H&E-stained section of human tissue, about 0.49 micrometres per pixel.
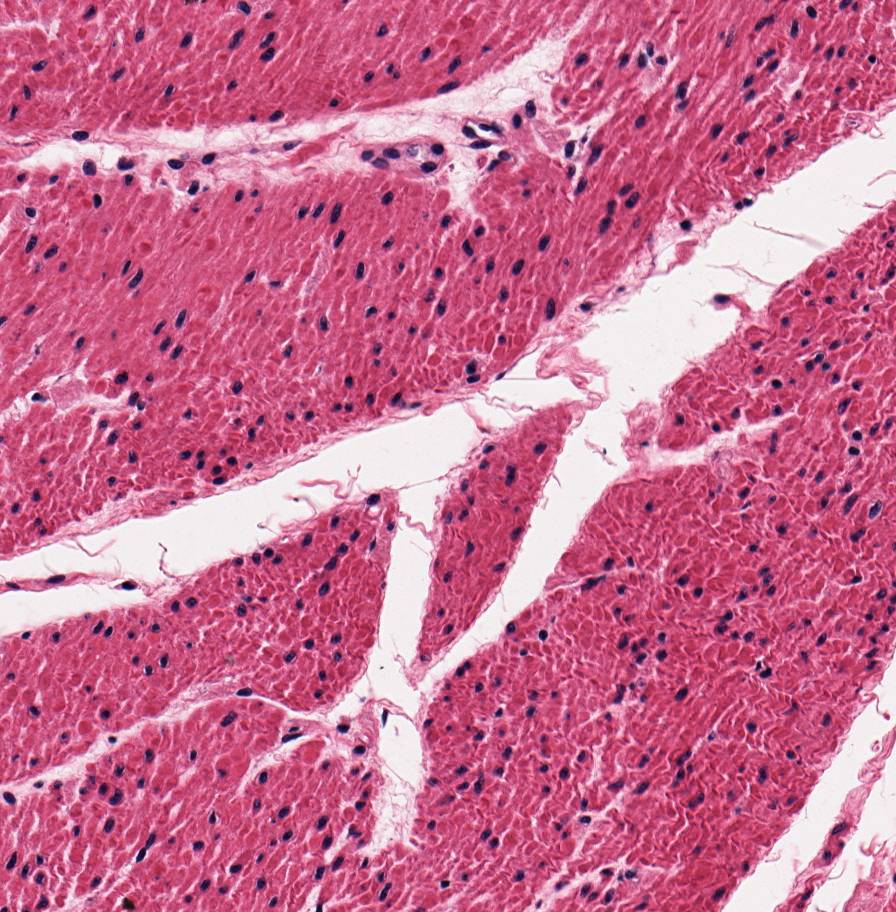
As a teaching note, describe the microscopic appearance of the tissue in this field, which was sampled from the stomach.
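What I see everywhere is broad bundles of smooth muscle, parted by pale clefts running mainly lower left to upper right. Small dark oval nuclei are scattered evenly through the bundles' interiors. The cytoplasm is deeply eosinophilic, with no cross-striations. And nowhere any epithelium, glands or fat cells.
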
